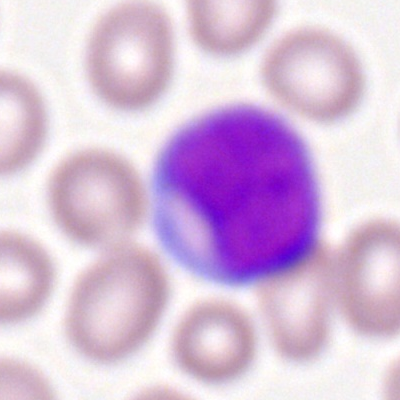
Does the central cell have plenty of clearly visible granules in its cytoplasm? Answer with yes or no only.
No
